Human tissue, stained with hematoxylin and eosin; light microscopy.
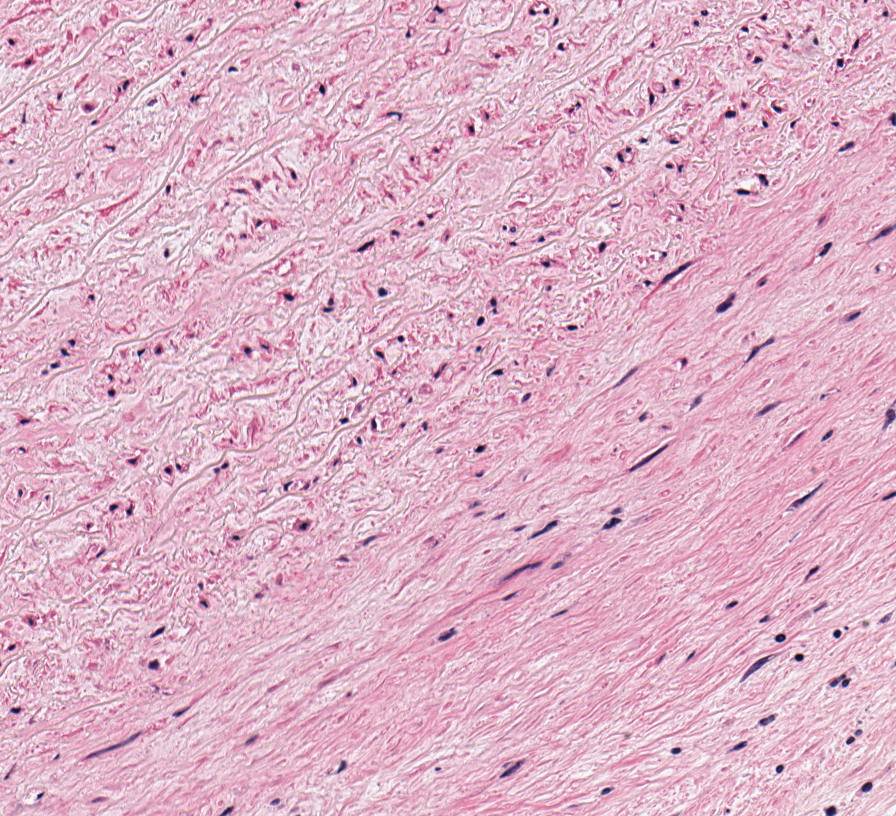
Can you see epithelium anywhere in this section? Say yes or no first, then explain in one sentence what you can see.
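No. No epithelium is present anywhere in the field.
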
